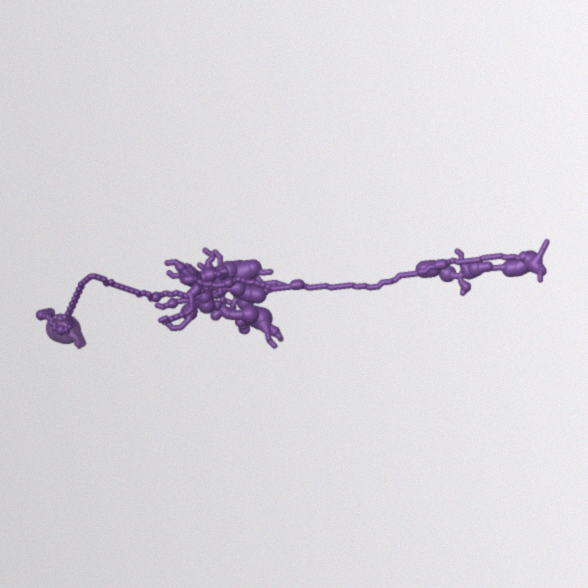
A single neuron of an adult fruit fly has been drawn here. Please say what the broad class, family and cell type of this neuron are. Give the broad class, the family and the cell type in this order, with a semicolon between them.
optic-lobe intrinsic neuron; Mi; Mi9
